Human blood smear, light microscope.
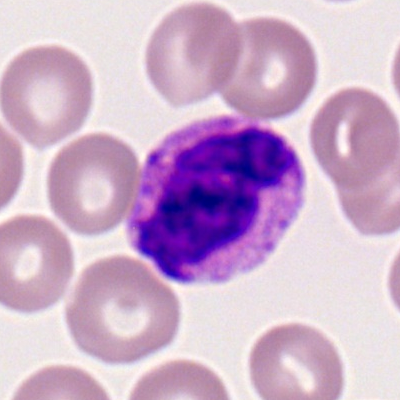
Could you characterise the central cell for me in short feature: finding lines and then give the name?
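Nucleus: just one unsegmented mass, filling most of the cell
Chromatin: dark purple, coarsely clumped
Cytoplasm: a pale pinkish-lilac rim, widest along the lower right
Granules: fine, pink-purple, scattered through the cytoplasm
So, cell type: basophil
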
